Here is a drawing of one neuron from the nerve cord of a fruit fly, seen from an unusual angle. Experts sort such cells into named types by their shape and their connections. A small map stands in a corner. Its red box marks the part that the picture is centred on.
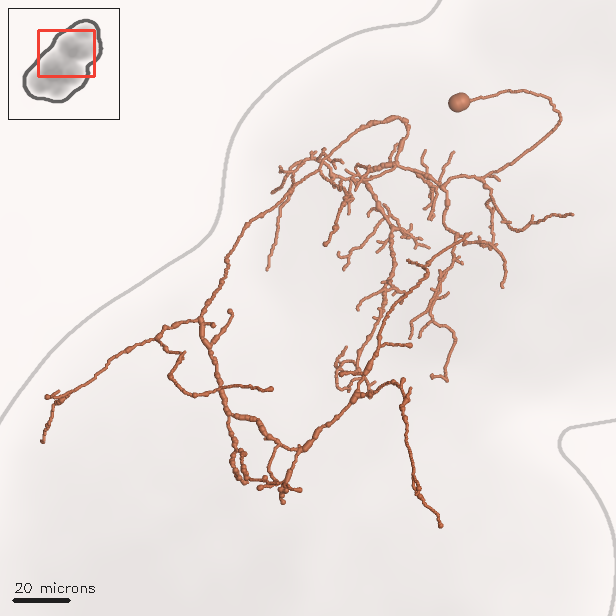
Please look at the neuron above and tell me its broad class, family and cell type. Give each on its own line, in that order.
nerve-cord intrinsic neuron
hemilineage 19B
IN19B047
